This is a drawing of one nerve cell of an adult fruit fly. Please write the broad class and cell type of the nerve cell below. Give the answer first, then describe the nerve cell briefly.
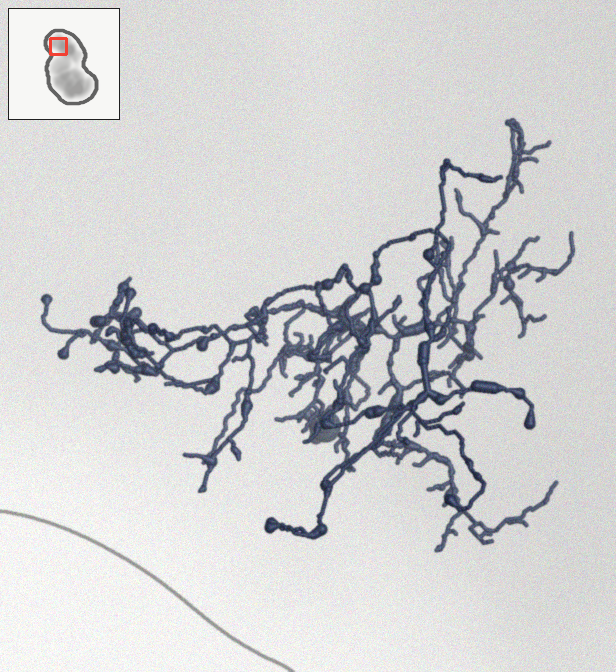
Its broad class is nerve-cord intrinsic neuron. Its cell type is INXXX415. The picture shows dozens of branch ends. As drawn here it is about as wide as it is tall.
